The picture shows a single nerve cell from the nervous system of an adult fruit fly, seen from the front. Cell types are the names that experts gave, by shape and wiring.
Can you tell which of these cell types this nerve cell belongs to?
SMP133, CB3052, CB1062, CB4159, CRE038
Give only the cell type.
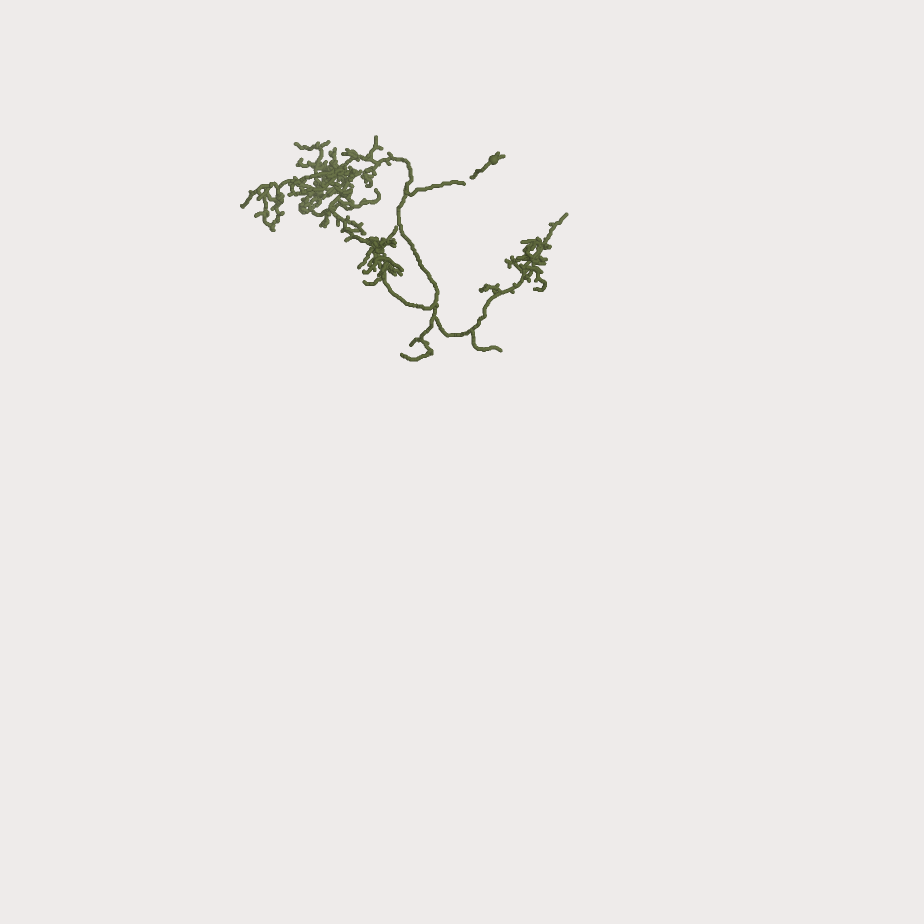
CB4159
